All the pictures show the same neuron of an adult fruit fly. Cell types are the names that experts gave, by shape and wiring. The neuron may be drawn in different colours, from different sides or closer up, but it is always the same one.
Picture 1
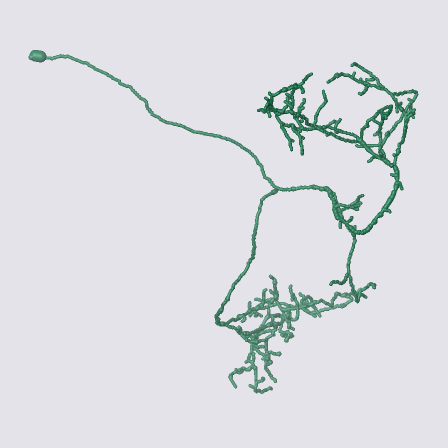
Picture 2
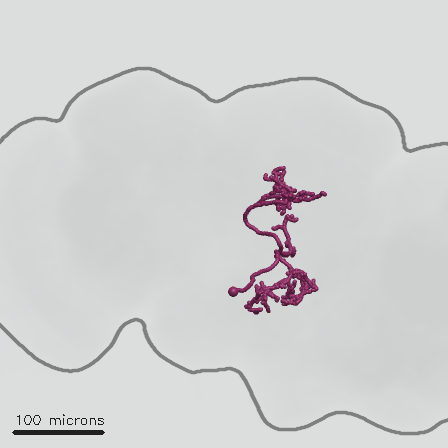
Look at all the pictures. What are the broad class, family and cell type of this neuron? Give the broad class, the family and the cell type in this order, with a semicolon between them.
central-brain intrinsic neuron; hemilineage PSa1; CL118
